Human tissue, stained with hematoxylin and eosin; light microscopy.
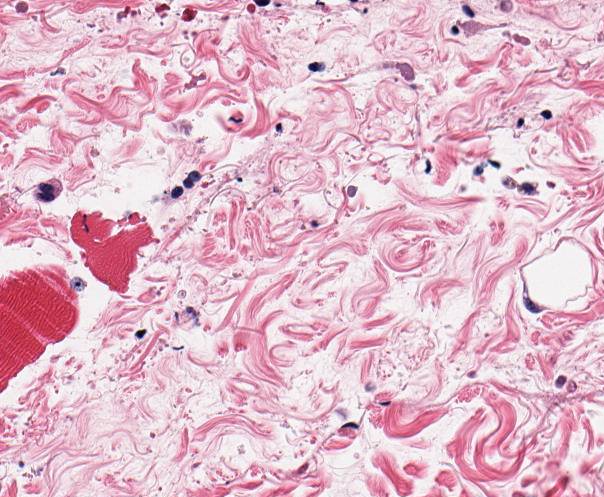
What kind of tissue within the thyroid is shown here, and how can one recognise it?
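You're seeing loose connective tissue: loosely arranged, wavy pink collagen fibres with pale open spaces between.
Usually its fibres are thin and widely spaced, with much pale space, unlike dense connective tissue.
The fibres swirl haphazardly; cells show mainly as small, dark, scattered nuclei. Two solid, deep red, homogeneous pieces at the left edge stain far darker than the collagen.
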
